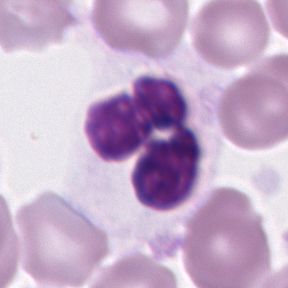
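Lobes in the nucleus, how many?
Three, you'll see.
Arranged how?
Clustered around a small clear gap in the middle.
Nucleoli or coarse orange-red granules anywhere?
None: no nucleoli in the nucleus, no such granules in the cytoplasm.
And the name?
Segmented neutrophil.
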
